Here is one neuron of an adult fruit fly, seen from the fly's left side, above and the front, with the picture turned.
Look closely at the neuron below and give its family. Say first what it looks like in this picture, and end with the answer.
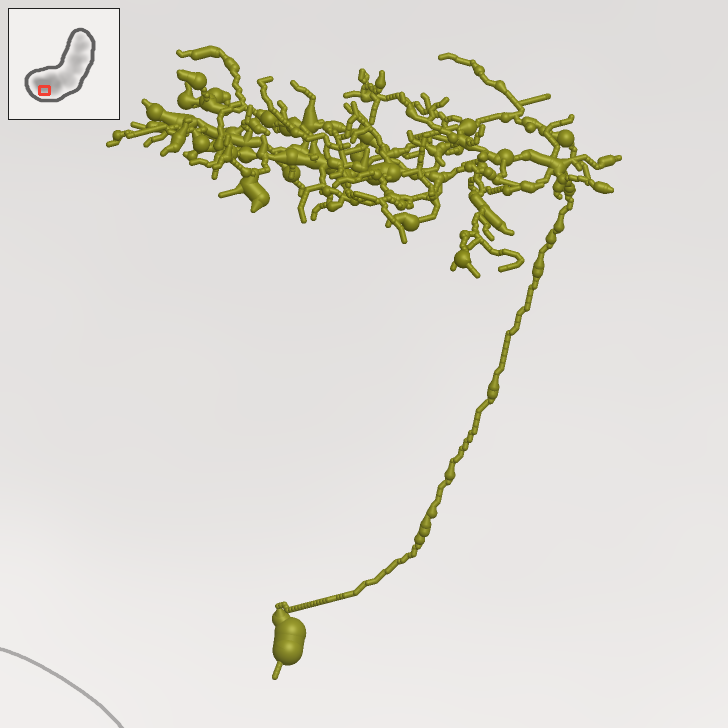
Its cell body lies at the bottom of the picture. Dozens of branch ends can be seen. Its broad class is optic-lobe intrinsic neuron. Its family is Cm.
